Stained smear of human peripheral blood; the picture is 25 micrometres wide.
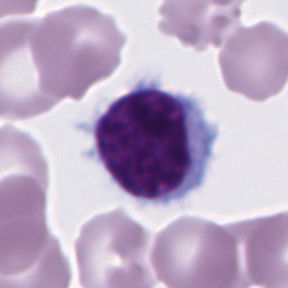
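Hairy cell with fine, short, hair-like projections sticking out from most of its margin; apart from those, its outline is roughly round. The nucleus is round to oval, with no lobes or deep indentations, and you won't find a distinct nucleolus in it.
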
